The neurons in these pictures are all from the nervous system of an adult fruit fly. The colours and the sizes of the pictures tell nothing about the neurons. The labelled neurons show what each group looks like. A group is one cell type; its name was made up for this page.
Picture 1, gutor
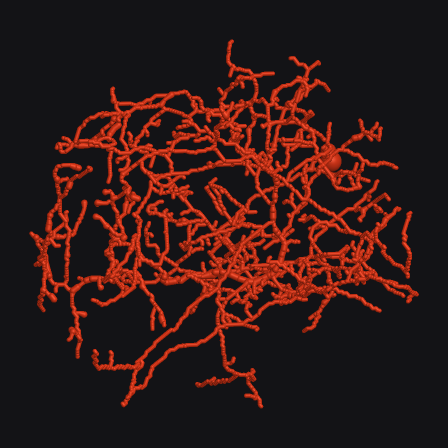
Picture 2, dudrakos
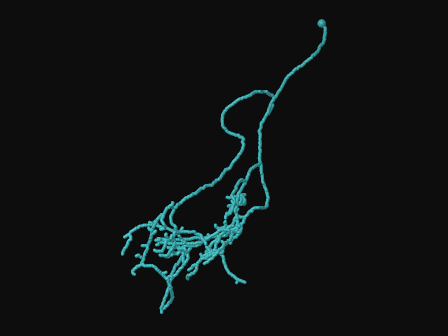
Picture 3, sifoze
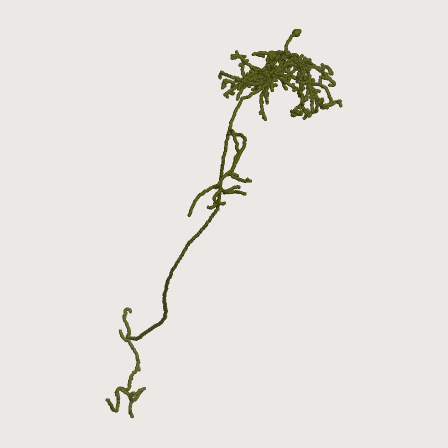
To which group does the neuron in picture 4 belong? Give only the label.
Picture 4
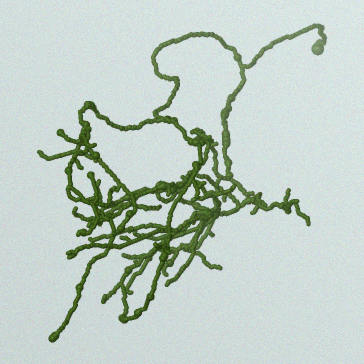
dudrakos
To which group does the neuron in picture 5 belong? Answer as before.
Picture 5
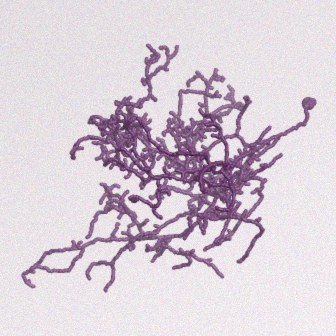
gutor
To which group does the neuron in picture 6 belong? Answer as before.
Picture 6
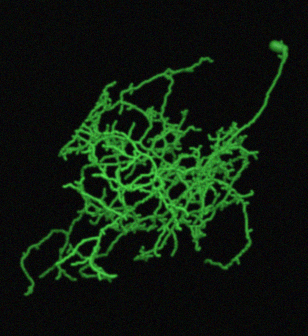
gutor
